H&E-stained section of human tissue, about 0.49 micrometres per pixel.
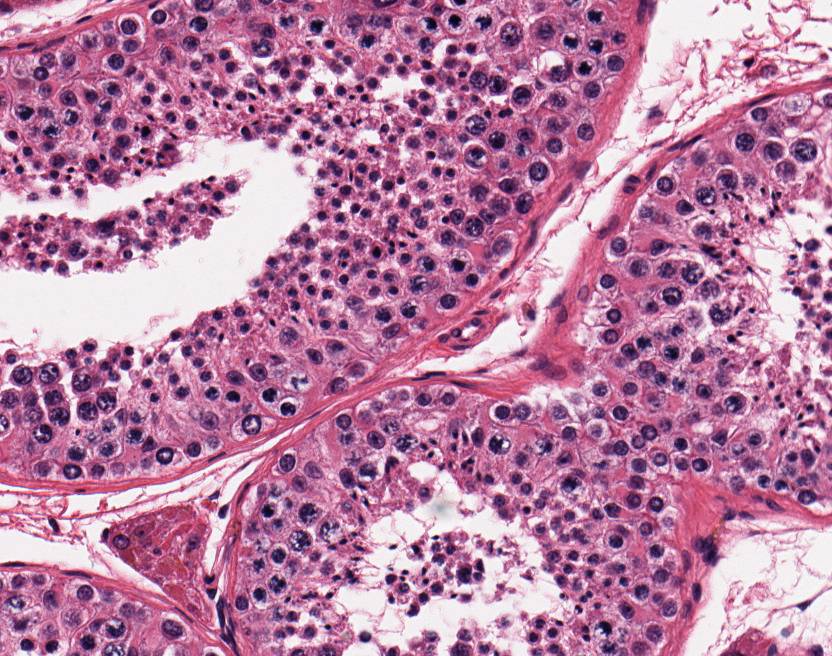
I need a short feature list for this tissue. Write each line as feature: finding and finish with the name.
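Tubular units: several, large, rounded or curved, closely packed, cut in different planes
Lining: thick stratified epithelium, many cell layers deep, from wall towards central lumen
Middle layers: many large round nuclei with coarse, clumped dark chromatin
Towards lumen: smaller cells, small dense dark nuclei crowded together
Name: testis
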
